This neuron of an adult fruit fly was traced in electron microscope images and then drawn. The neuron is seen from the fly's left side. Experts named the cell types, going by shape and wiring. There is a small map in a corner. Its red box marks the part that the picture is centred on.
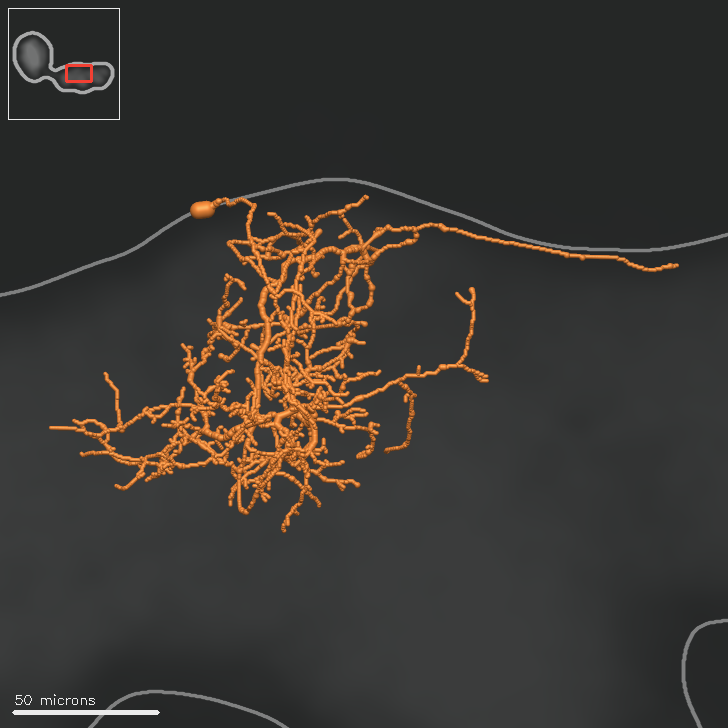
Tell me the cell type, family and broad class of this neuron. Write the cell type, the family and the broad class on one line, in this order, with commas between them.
IN17A030, hemilineage 17A, nerve-cord intrinsic neuron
